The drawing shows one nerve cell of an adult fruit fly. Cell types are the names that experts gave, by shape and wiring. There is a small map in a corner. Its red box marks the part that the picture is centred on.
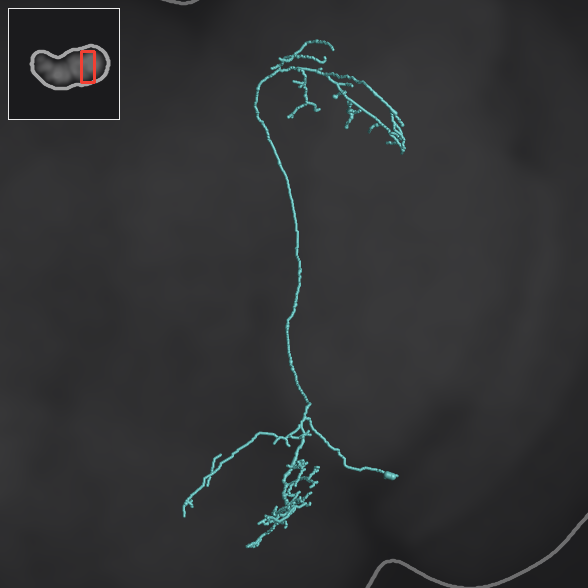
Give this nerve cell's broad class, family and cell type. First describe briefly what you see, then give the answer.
In this view it is taller than it is wide. It is a central-brain intrinsic neuron. Its family is hemilineage FLAa2. It is of cell type GNG595.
